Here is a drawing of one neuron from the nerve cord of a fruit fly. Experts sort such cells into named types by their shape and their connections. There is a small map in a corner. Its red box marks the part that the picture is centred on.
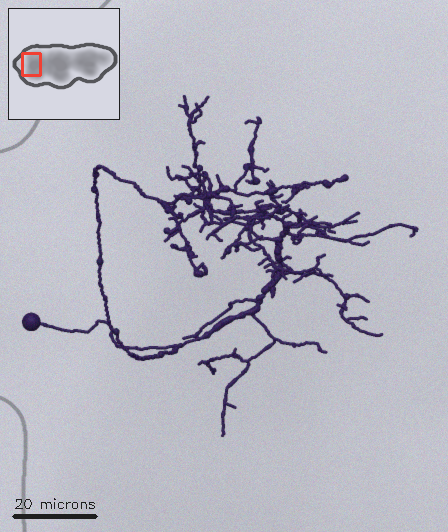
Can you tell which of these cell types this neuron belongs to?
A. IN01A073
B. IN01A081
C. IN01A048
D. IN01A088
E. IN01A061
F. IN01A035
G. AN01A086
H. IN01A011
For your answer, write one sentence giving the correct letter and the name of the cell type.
The neuron falls under IN01A081, the cell type named in option B.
